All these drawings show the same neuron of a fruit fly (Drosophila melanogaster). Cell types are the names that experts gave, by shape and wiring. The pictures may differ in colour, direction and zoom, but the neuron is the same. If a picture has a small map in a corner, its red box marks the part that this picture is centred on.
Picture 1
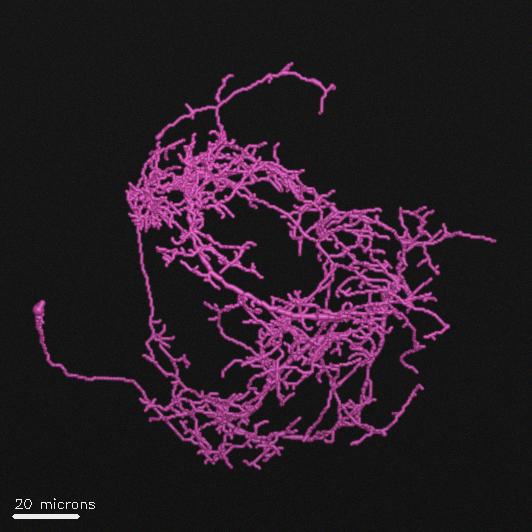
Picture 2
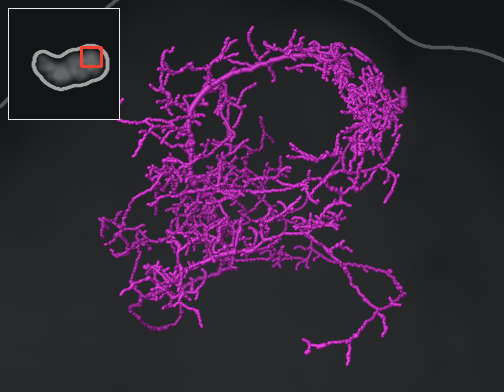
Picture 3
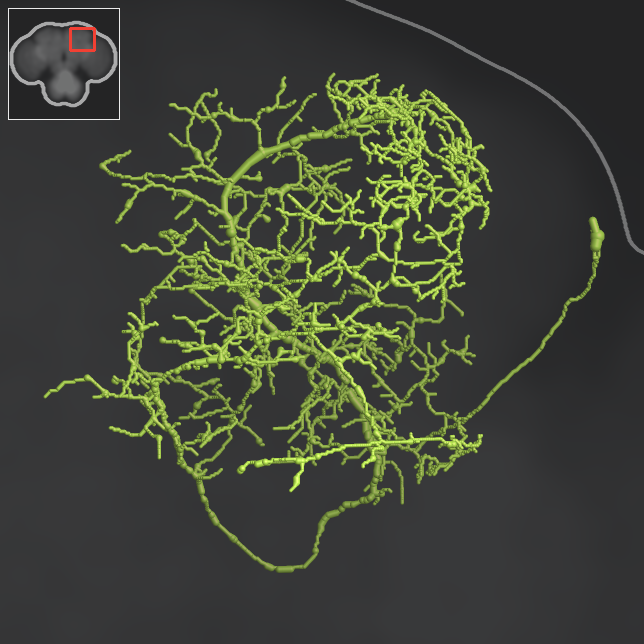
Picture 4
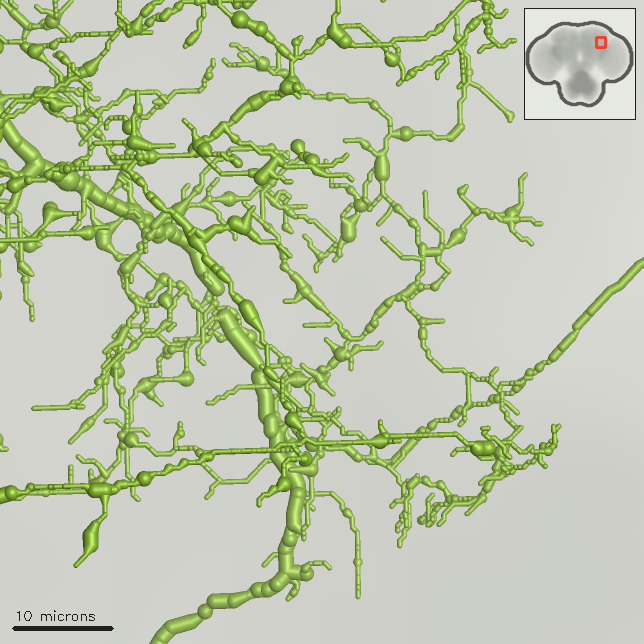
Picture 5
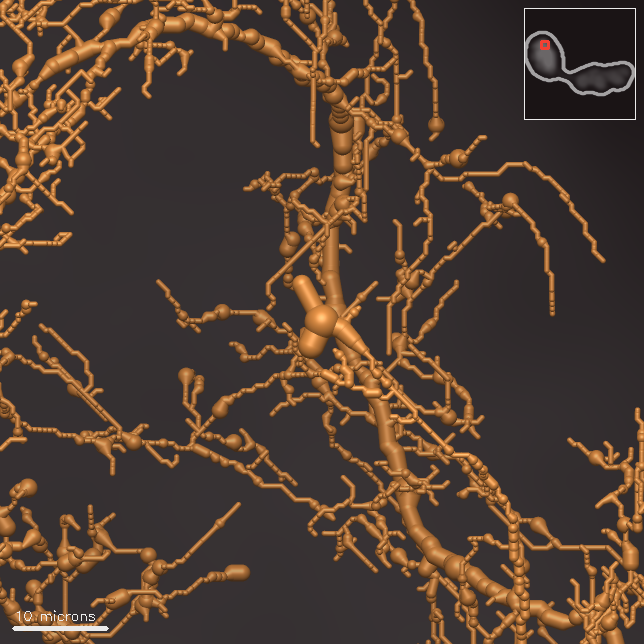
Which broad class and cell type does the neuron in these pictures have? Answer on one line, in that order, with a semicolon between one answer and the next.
central-brain intrinsic neuron; SLP456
